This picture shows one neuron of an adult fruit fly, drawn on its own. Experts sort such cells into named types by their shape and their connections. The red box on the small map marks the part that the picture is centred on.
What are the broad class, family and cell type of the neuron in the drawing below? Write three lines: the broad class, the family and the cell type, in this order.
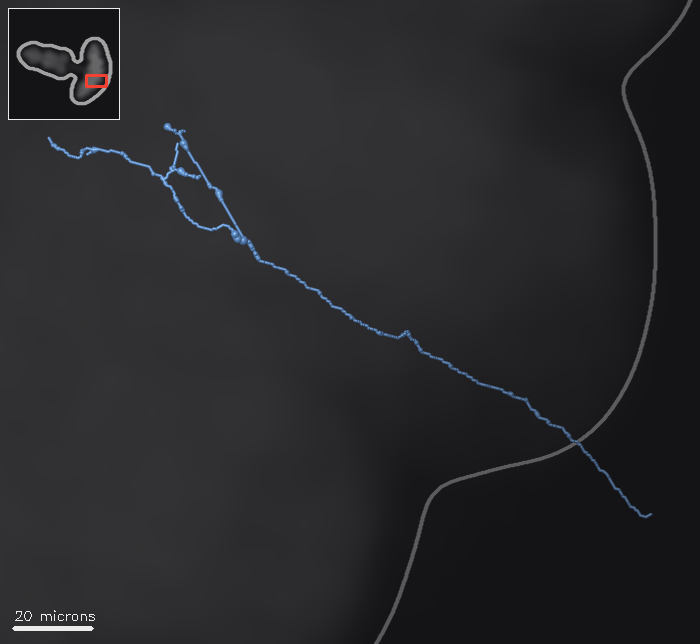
sensory neuron entering the brain
class mechanosensory
JO-FD2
